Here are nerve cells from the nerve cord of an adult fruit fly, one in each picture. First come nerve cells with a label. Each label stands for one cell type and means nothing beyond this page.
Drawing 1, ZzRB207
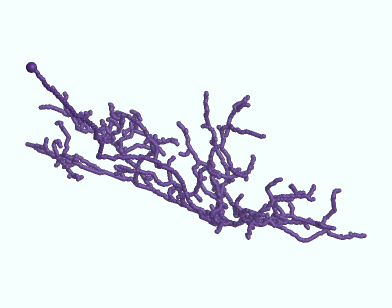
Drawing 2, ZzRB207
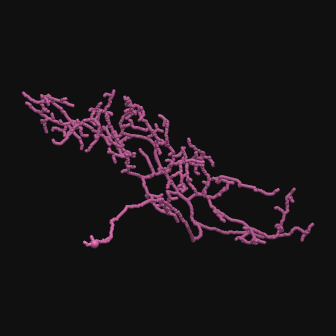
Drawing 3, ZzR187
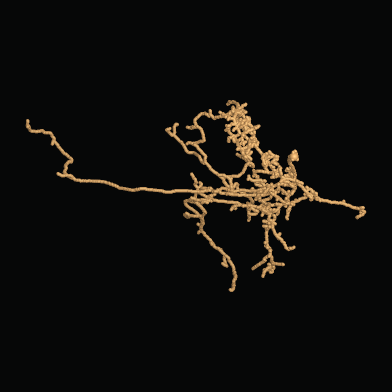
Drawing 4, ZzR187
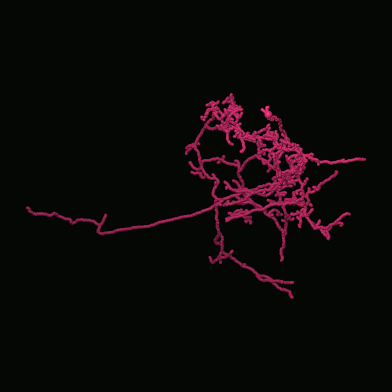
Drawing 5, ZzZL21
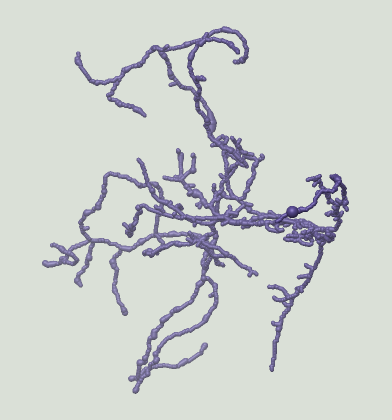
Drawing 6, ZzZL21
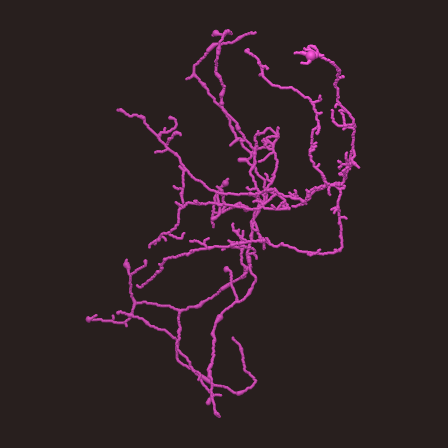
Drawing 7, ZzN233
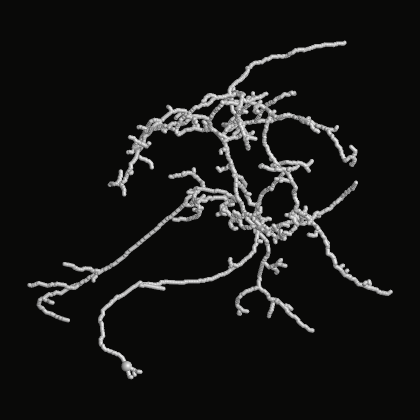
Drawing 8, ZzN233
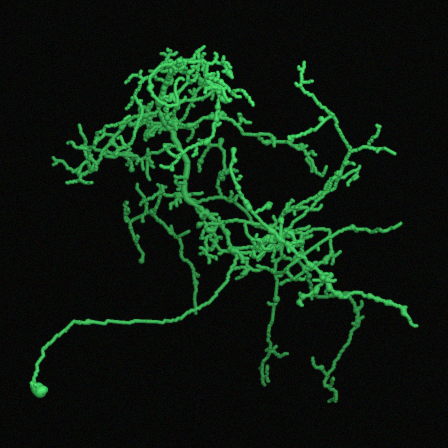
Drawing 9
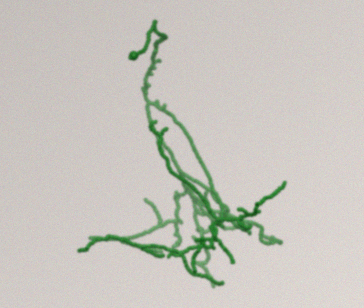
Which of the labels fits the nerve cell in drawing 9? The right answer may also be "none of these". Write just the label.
none of these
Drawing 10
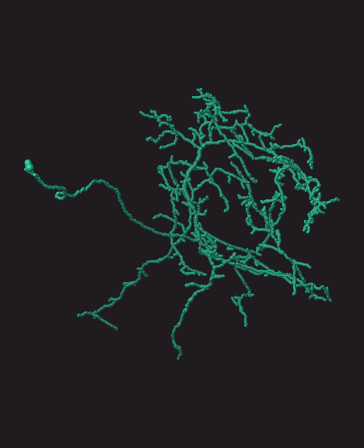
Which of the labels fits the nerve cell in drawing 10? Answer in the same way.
ZzN233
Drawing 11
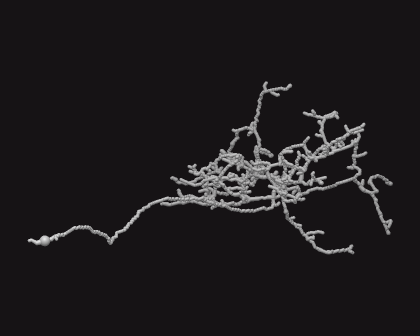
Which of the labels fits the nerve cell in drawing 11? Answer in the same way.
ZzRB207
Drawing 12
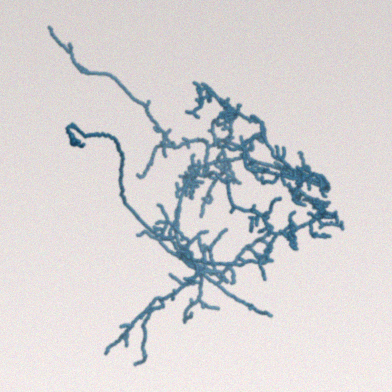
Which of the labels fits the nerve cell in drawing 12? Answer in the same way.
ZzN233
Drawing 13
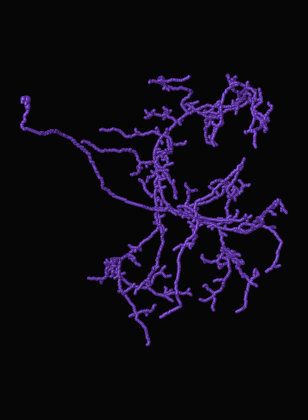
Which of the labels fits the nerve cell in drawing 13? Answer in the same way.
ZzN233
